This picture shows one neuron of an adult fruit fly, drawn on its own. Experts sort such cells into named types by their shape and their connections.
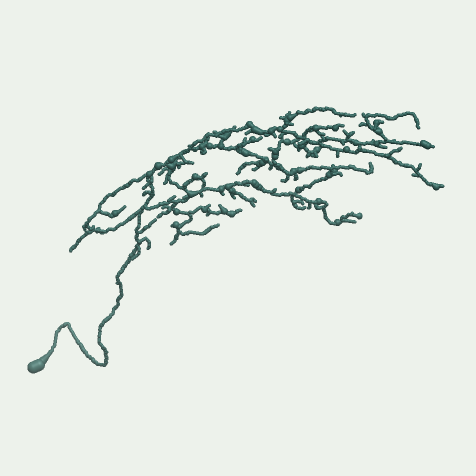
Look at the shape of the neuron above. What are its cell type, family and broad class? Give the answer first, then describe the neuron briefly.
The cell type is Cm22. Its family is Cm. This is an optic-lobe intrinsic neuron. Its cell body lies at the lower left of the picture. The picture shows dozens of branch ends.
